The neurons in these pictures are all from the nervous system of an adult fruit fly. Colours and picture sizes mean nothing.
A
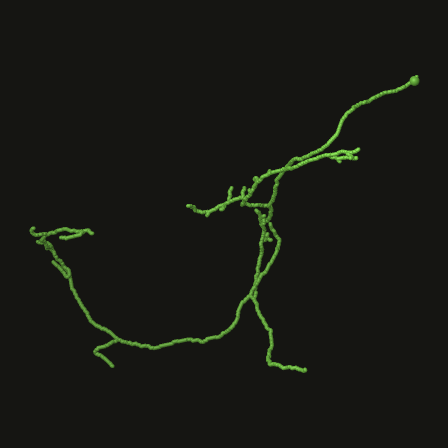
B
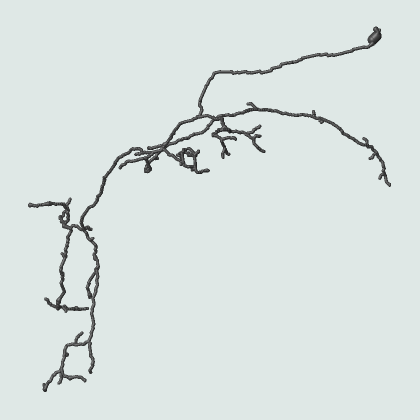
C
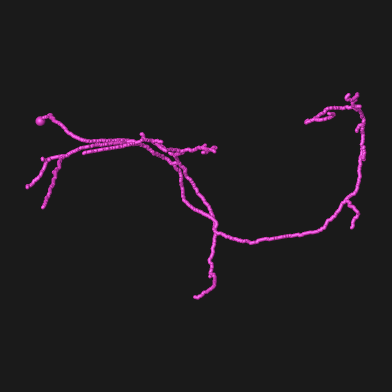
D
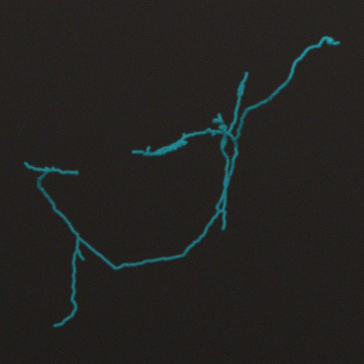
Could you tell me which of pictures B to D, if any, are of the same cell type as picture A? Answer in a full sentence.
Picture C and picture D are of the same cell type.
